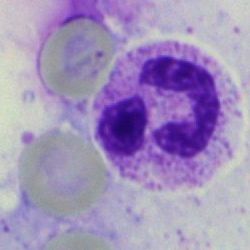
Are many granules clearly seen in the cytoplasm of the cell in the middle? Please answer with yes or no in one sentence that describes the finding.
Yes, granules are visible in large numbers in its cytoplasm.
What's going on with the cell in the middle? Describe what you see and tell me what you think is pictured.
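Students will note a round, smooth cell outline. Within it, the chromatin is dense, clumped and dark purple. Pale lilac cytoplasm is present in abundance. It is a segmented neutrophil.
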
